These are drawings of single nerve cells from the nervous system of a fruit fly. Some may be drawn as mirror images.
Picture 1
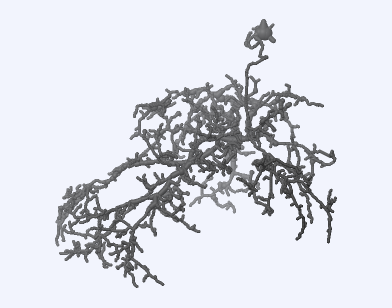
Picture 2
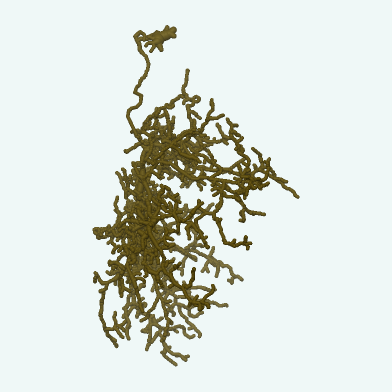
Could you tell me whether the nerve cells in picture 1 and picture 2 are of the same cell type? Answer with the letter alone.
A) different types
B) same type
A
